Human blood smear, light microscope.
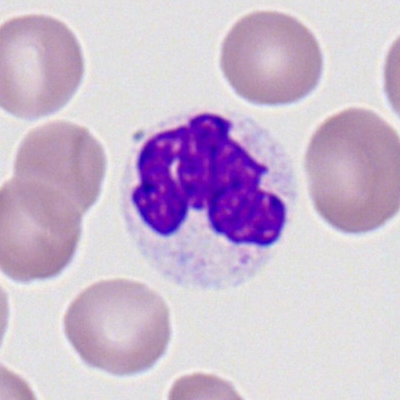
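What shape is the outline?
Round and smooth.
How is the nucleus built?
It is divided into several lobes, and I see no nucleoli in it.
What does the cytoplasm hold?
Fine, faint granules.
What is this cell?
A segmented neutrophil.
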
